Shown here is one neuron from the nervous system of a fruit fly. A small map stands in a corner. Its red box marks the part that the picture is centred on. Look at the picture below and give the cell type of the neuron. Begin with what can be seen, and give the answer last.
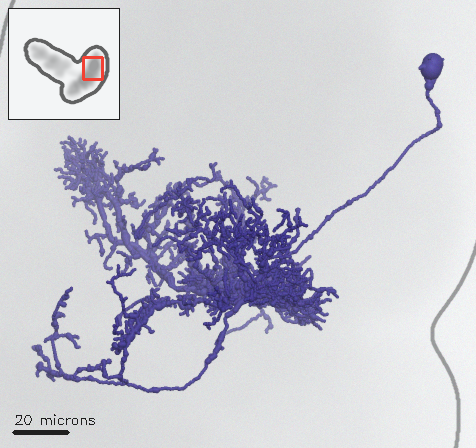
By the scale bar it is about 150 microns wide in this view. In this view it is about as wide as it is tall. Its broad class is central-brain intrinsic neuron. The cell type is PVLP015.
